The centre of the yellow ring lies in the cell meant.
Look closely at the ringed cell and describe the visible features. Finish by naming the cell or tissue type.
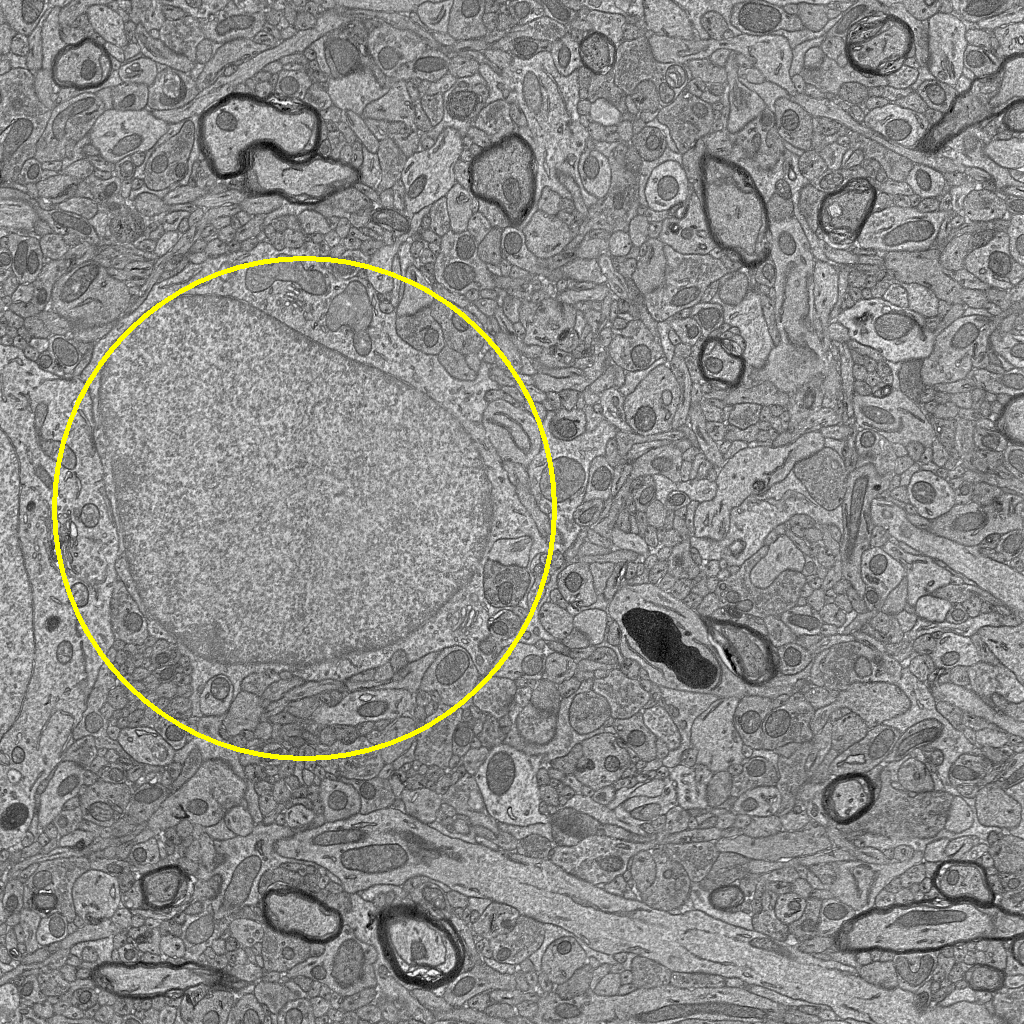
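Seen whole in this plane, the nucleus is a broad, rounded oval. Its envelope runs smoothly, with no deep infoldings. No thick dark band of chromatin lines the inside of the envelope, and no distinct nucleolus is visible. This cell is an astrocyte.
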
